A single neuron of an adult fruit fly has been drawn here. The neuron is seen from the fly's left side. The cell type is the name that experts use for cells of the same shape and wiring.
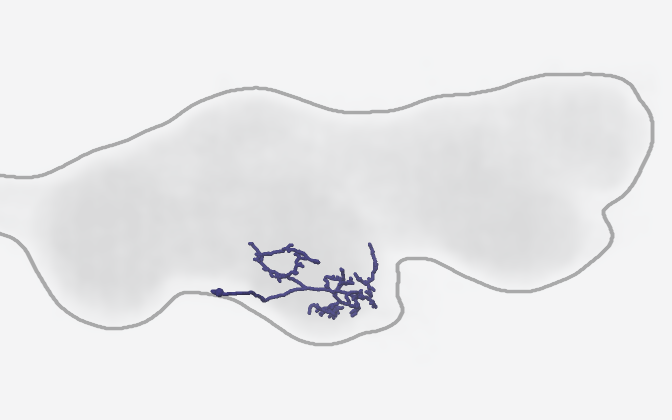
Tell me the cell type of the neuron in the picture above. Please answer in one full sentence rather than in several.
In the scheme of cell types, this neuron is IN14A046.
